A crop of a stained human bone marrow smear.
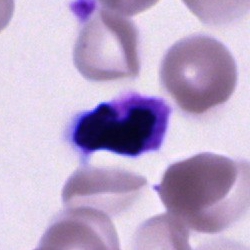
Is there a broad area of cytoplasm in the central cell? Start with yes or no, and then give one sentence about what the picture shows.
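No. The nucleus fills most of the cell.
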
